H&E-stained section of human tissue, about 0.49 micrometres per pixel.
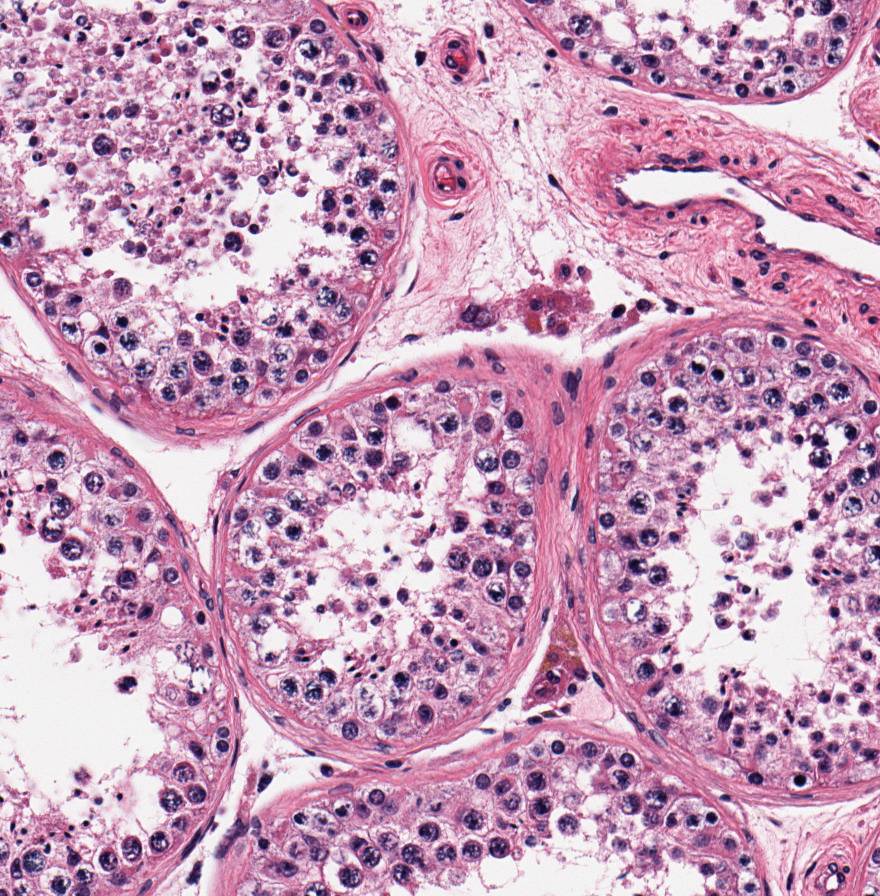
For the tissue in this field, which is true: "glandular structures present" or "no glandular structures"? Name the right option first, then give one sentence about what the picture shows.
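Glandular structures present. Each tubule is lined by a stratified epithelium many cells thick that extends from the wall toward the lumen.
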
